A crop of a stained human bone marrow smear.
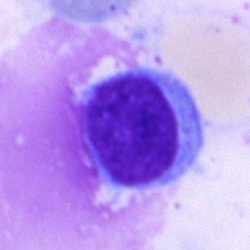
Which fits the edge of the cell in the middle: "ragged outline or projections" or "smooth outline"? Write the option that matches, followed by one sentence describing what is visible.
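Smooth outline. The cell has a round, smooth outline.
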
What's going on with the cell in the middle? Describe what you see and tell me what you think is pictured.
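Most of the cell is taken up by the nucleus, which leaves only a narrow rim of cytoplasm. Its chromatin is dark purple and densely packed. The cytoplasm is blue, and the rim is widest on the right side of the cell. This cell is a lymphocyte.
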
